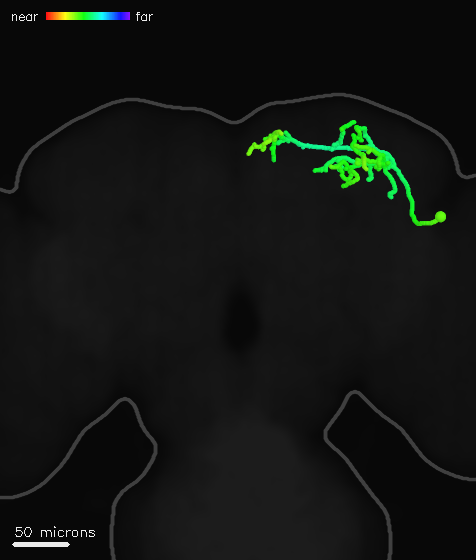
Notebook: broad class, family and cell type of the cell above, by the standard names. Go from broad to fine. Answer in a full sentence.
A central-brain intrinsic neuron of hemilineage SLPal5, type SMP035.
